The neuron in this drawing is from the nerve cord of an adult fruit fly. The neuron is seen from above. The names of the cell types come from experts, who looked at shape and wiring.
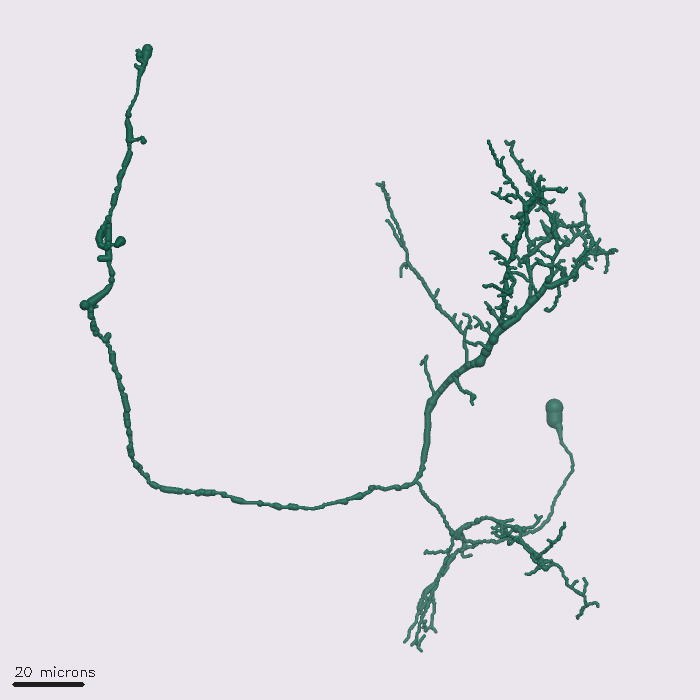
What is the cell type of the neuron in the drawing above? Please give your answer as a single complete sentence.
A cell of type IN08B037 is what this neuron is.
